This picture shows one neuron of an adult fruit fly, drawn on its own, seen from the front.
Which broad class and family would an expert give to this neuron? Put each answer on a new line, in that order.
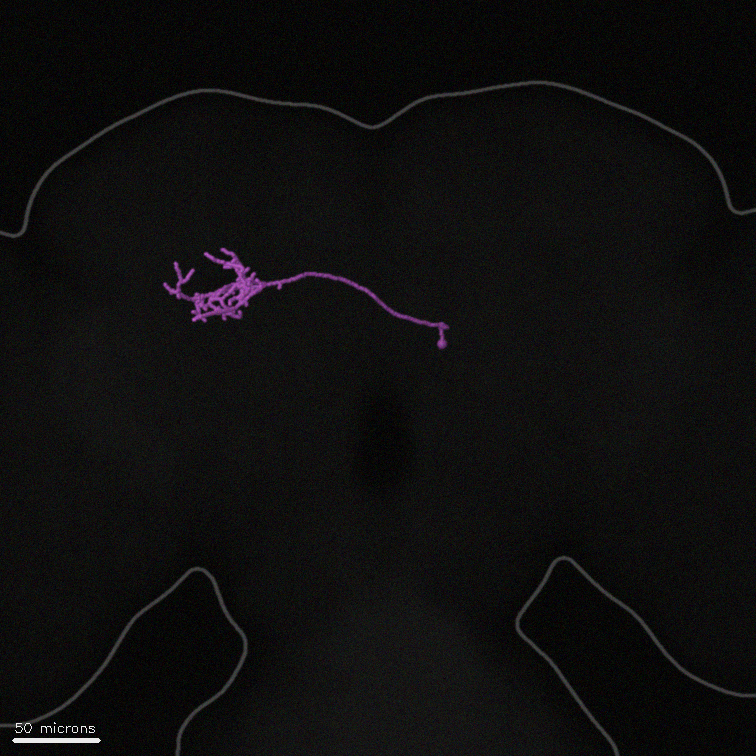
central-brain intrinsic neuron
hemilineage DM6_posterior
